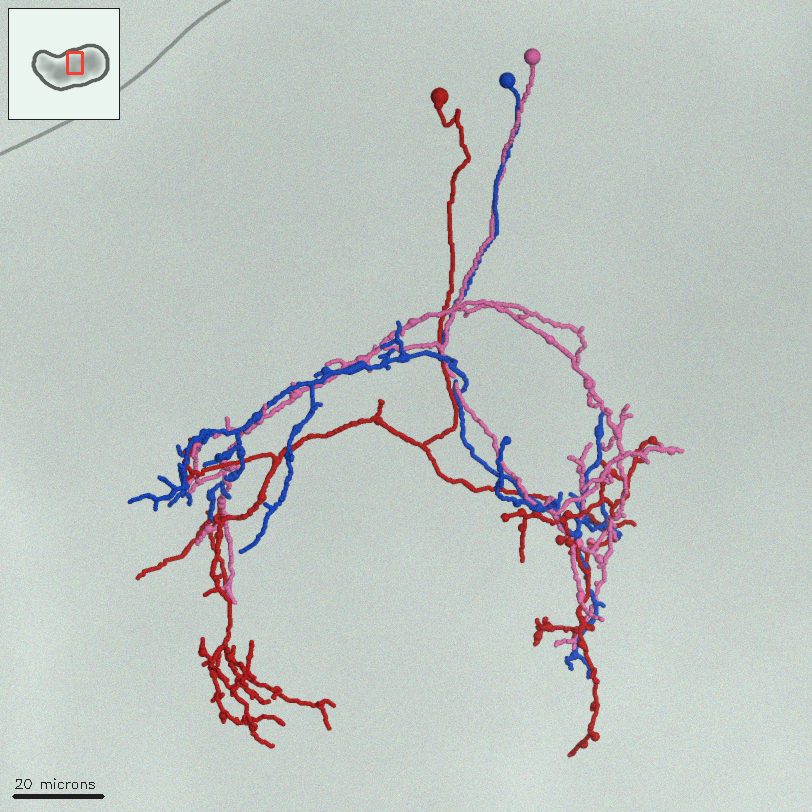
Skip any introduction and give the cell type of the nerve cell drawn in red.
PS150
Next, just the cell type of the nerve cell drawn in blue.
CB1330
